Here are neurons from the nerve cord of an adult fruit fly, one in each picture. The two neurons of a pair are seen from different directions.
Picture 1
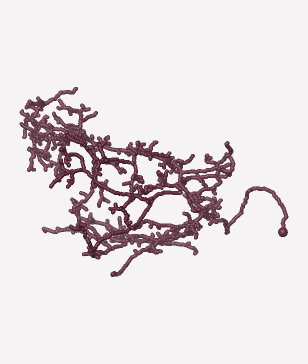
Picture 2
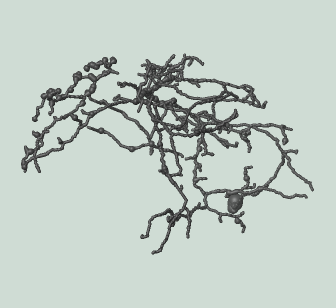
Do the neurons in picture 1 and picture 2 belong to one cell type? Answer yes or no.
yes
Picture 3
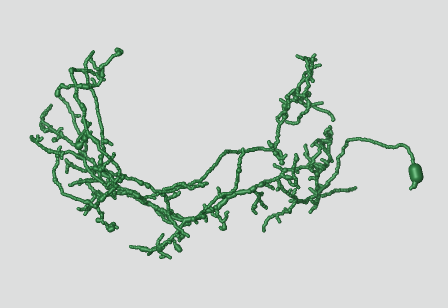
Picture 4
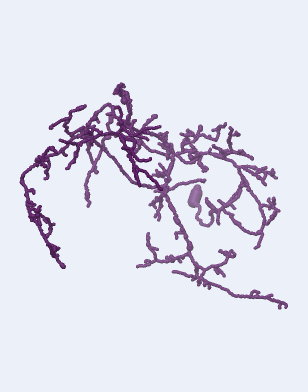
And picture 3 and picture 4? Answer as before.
yes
